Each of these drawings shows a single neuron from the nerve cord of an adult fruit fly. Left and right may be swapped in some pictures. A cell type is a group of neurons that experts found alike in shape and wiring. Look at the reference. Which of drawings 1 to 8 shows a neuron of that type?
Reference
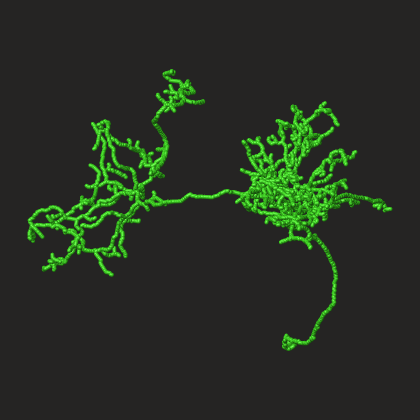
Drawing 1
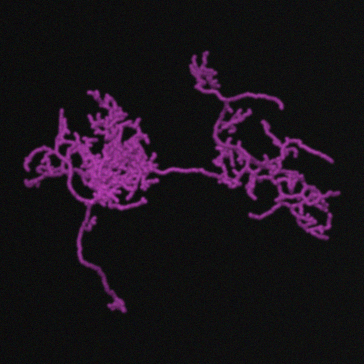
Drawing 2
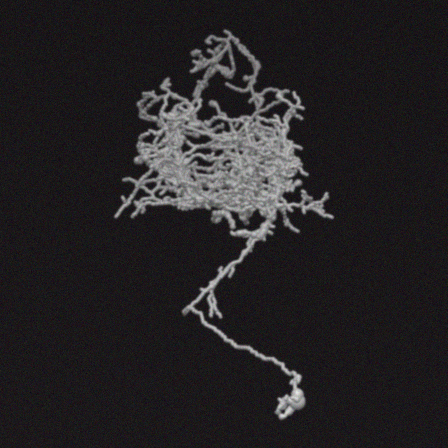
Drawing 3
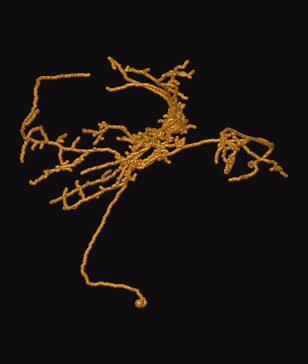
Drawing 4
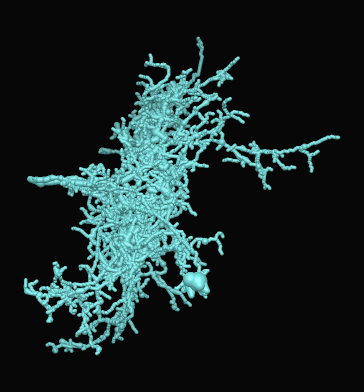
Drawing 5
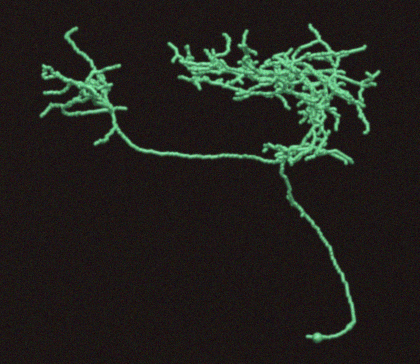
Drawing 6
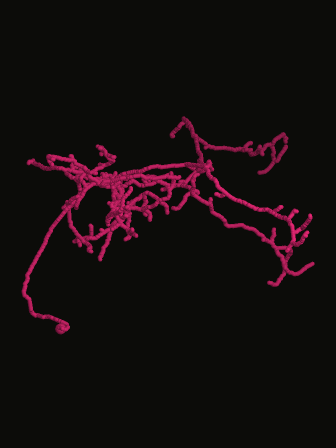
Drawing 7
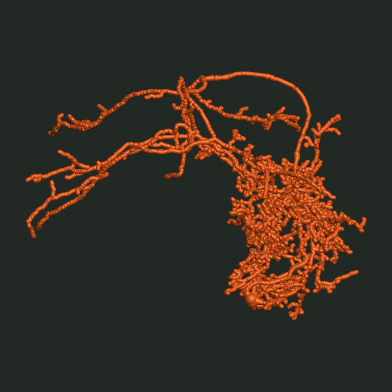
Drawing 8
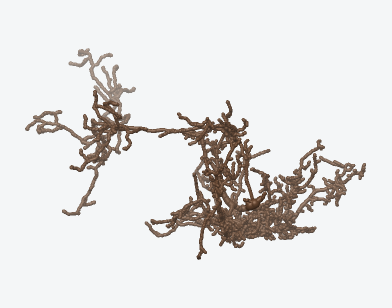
Drawing 1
